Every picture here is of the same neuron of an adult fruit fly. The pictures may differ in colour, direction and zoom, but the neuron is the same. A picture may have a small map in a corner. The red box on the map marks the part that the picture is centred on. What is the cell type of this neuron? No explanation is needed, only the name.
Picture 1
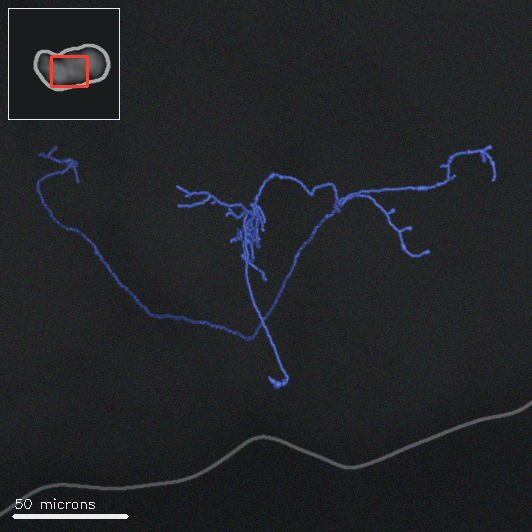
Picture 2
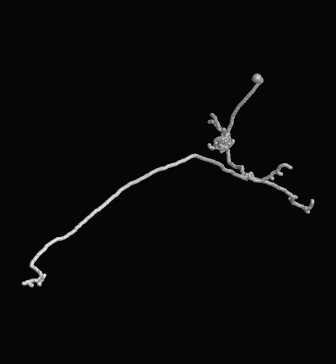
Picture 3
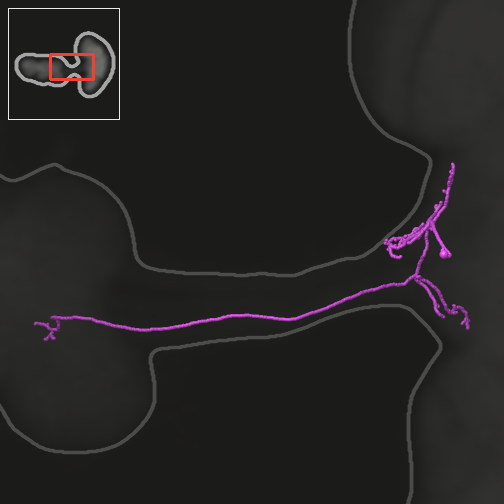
DNge071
